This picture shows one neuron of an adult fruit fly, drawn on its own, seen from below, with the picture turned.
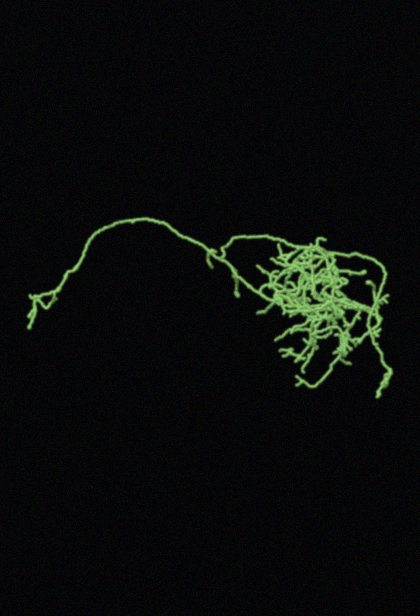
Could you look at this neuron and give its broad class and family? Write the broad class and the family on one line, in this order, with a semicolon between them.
central-brain intrinsic neuron; hemilineage ALv2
